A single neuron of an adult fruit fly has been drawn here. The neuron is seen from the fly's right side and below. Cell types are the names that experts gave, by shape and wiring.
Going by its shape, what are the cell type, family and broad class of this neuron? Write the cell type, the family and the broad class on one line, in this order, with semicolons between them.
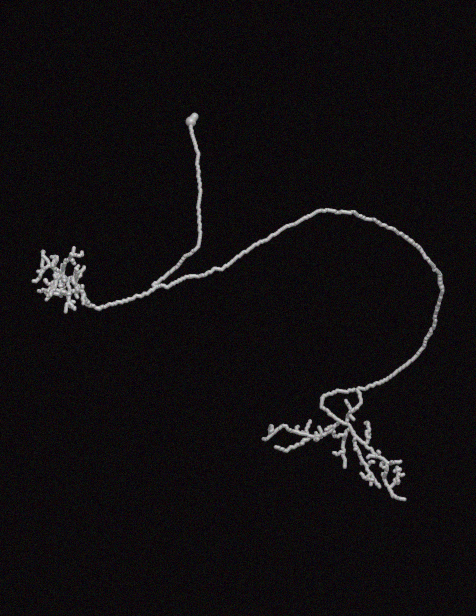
LC9; hemilineage VPNd3; visual projection neuron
